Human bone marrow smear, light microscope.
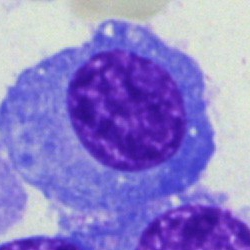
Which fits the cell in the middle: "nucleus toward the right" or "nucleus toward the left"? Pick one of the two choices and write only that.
Nucleus toward the right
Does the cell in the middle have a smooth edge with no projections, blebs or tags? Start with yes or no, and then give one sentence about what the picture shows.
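No. The cell outline is irregular, with a ragged, bumpy edge.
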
